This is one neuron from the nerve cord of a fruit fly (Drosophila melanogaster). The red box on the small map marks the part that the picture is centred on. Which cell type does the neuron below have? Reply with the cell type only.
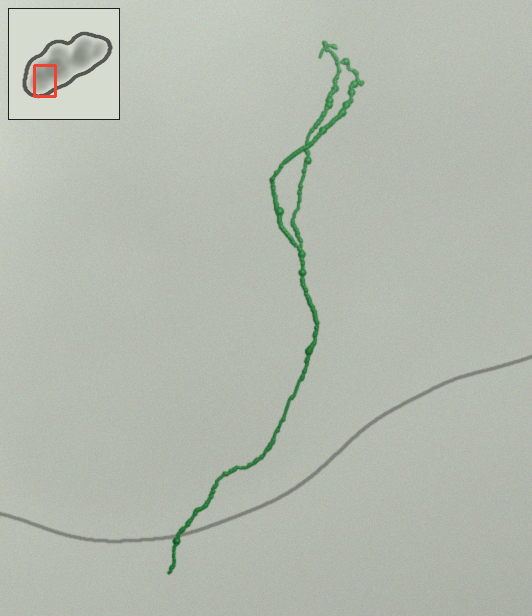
WG1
